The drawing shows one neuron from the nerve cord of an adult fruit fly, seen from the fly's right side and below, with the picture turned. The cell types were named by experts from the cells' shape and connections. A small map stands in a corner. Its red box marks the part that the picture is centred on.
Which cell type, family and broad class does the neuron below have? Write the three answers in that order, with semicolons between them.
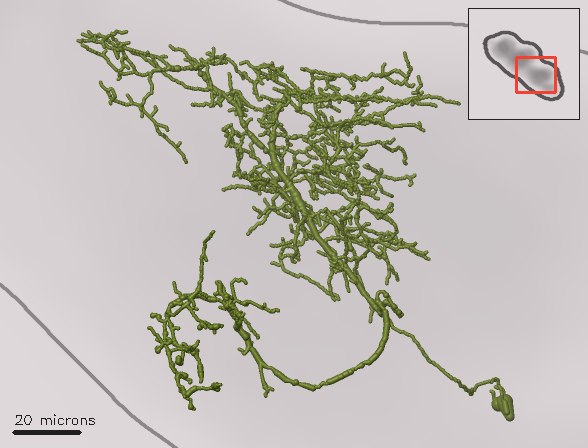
IN01A028; hemilineage 01A; nerve-cord intrinsic neuron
